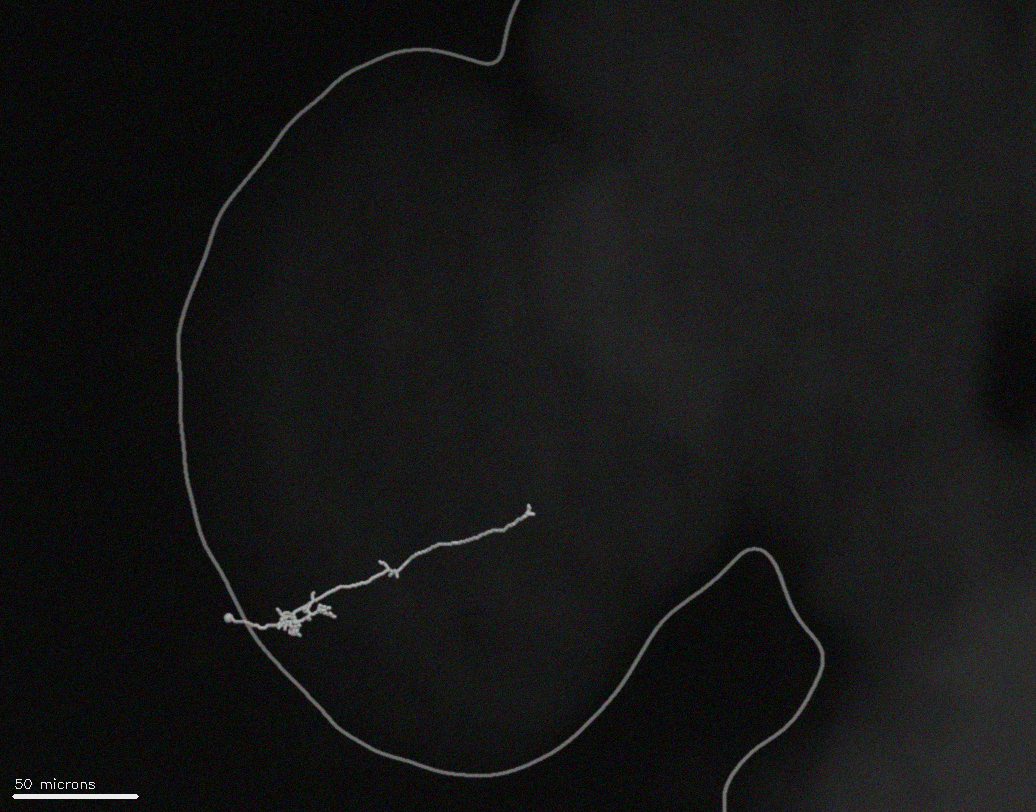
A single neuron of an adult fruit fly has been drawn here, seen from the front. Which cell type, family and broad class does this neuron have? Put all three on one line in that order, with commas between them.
Tm2, Tm, optic-lobe intrinsic neuron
